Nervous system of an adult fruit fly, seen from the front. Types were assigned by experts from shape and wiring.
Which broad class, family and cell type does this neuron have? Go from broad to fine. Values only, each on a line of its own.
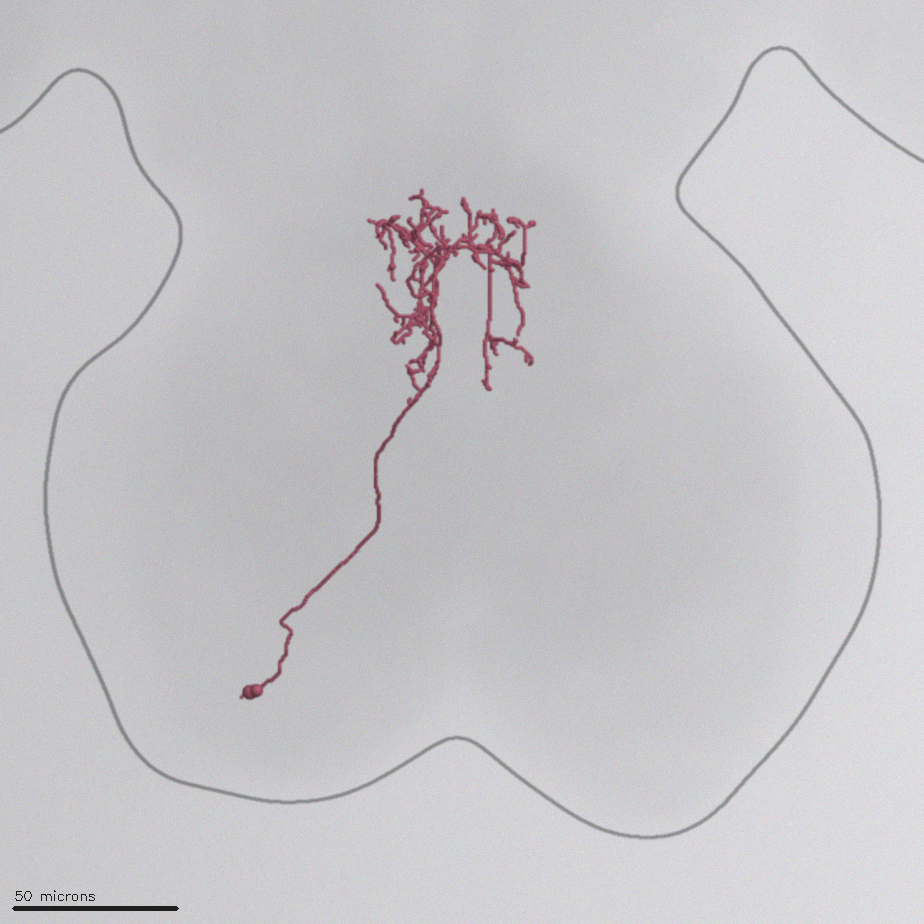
nerve-cord intrinsic neuron
hemilineage 12A
IN12A063_e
